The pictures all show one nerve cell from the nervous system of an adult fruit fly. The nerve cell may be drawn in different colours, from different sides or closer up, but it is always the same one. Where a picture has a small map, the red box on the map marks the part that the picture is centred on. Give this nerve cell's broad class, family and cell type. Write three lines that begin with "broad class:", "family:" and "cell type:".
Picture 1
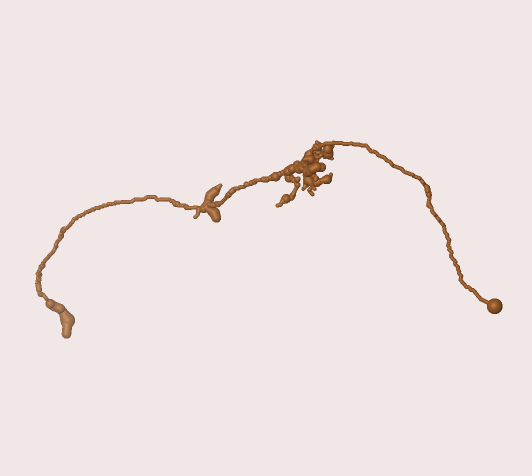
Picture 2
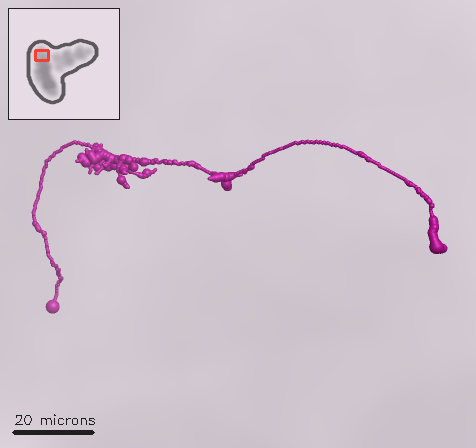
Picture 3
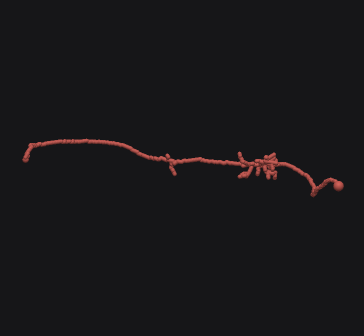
broad class: optic-lobe intrinsic neuron
family: Tm
cell type: Tm2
